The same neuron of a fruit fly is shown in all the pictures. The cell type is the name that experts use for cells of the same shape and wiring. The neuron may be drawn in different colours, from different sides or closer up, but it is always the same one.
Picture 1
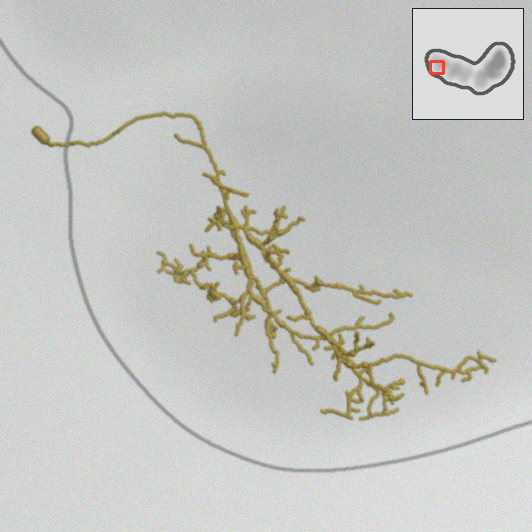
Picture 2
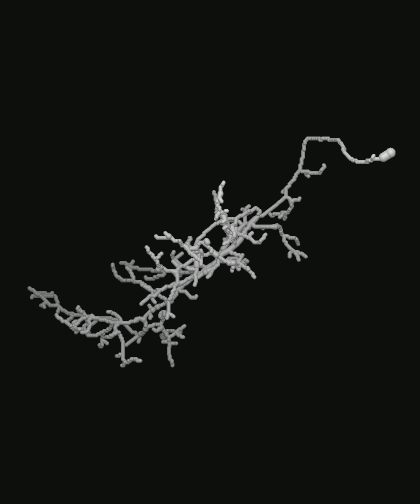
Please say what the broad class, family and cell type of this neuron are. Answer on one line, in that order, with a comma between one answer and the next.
nerve-cord intrinsic neuron, hemilineage 20A.22A, IN20A.22A054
